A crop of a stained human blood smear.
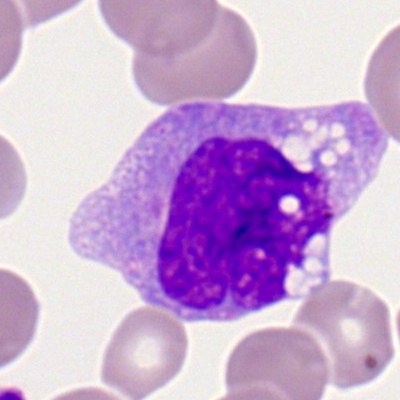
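Monocyte, central cell of a stained human blood smear, taken feature by feature. Nucleus: large, irregularly folded, notched in its lower edge. Chromatin: loose and lacy, with paler gaps between purple strands. Cytoplasm: fine, dust-like pinkish granules. Vacuoles: several clear round ones clustered on the right side, next to the nucleus.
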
